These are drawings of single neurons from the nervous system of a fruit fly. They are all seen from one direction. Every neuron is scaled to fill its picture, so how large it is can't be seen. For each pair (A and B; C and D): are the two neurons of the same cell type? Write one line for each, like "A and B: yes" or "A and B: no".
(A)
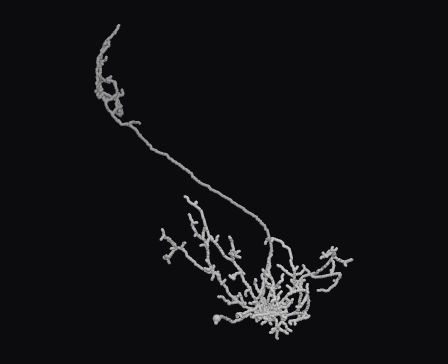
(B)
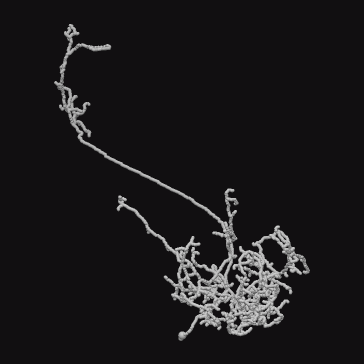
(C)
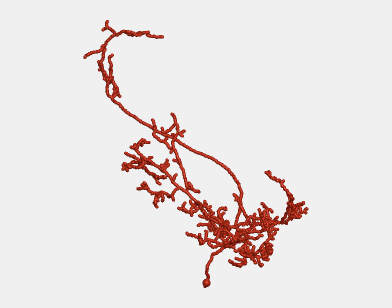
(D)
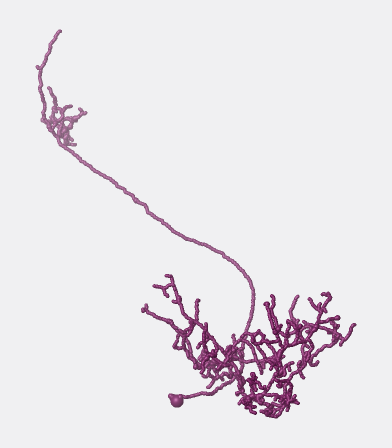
A and B: yes
C and D: no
